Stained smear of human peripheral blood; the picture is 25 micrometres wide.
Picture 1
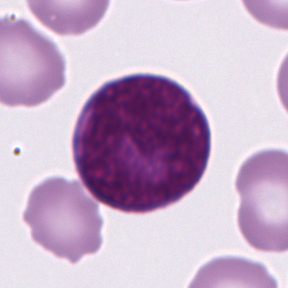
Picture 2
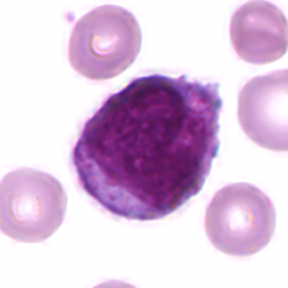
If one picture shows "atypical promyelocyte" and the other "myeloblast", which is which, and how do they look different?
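The myeloblast is shown in picture 1, and the atypical promyelocyte in picture 2. The myeloblast has a smooth, round outline with no surface projections, whereas the outline of the atypical promyelocyte is roughly round but ragged and irregular at the upper right. In the myeloblast the nucleus is round, about 12 micrometres across in a cell of about 12 micrometres, and it fills about 90% of the cell's area, leaving at most a very thin rim of cytoplasm.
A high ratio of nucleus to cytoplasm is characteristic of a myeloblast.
The atypical promyelocyte also has a large nucleus filling most of the cell, but its cytoplasm is pale lilac and holds fine purple granules. No nucleoli and no vacuoles are visible in the myeloblast. A red cell with a scalloped edge lies close to the myeloblast at the lower left, whereas no red cell touches the atypical promyelocyte.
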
